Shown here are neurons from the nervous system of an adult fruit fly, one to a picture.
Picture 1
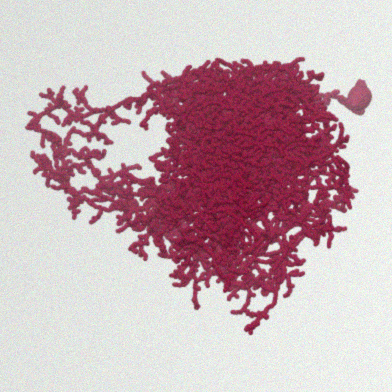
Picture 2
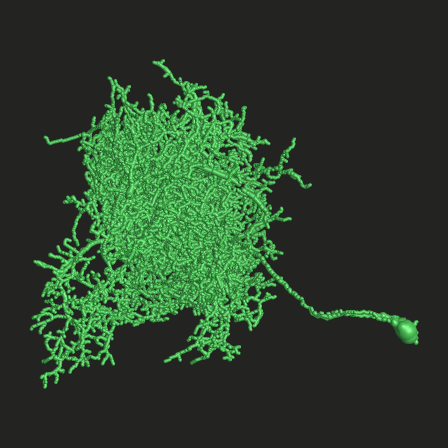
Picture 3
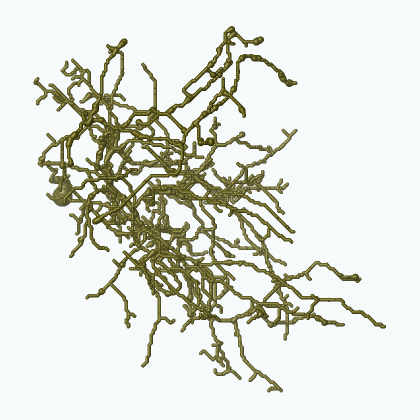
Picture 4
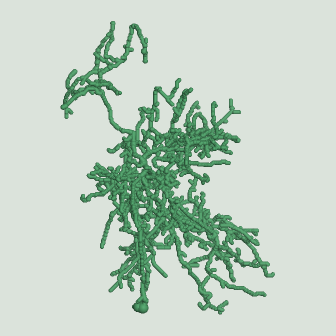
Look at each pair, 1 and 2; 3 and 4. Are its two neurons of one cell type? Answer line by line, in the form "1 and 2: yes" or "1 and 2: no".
1 and 2: yes
3 and 4: yes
